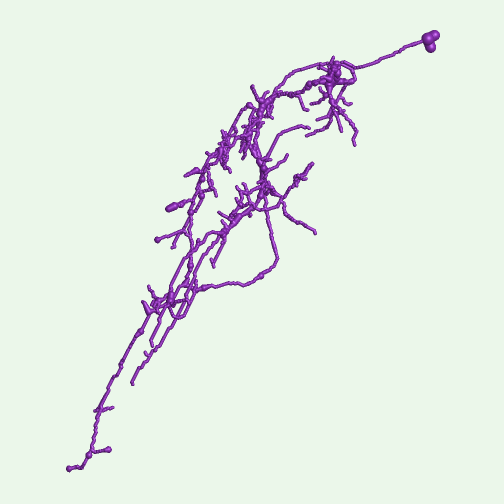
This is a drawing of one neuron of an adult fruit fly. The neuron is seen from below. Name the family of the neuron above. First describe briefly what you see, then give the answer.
The cell body is at the upper right of the picture. The picture shows dozens of branch ends. Its broad class is nerve-cord intrinsic neuron. Its family is hemilineage 20A.22A.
